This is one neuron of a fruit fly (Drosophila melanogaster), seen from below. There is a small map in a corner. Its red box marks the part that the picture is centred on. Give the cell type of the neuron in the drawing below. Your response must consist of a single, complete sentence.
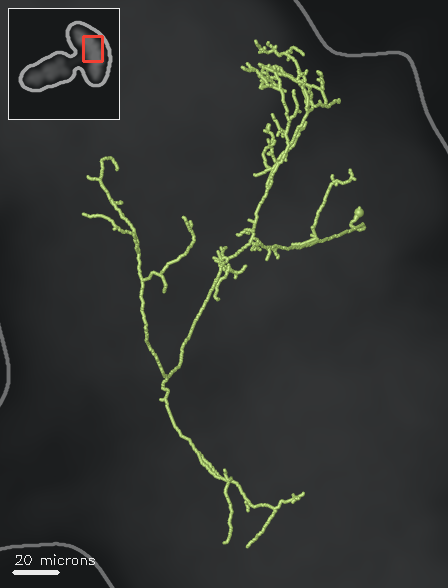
The single neuron here is of type SIP020_b.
